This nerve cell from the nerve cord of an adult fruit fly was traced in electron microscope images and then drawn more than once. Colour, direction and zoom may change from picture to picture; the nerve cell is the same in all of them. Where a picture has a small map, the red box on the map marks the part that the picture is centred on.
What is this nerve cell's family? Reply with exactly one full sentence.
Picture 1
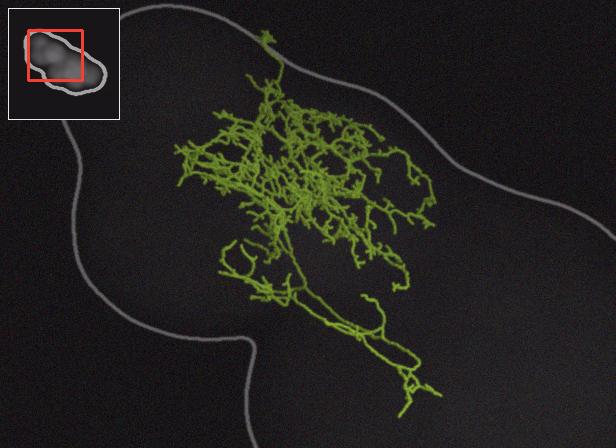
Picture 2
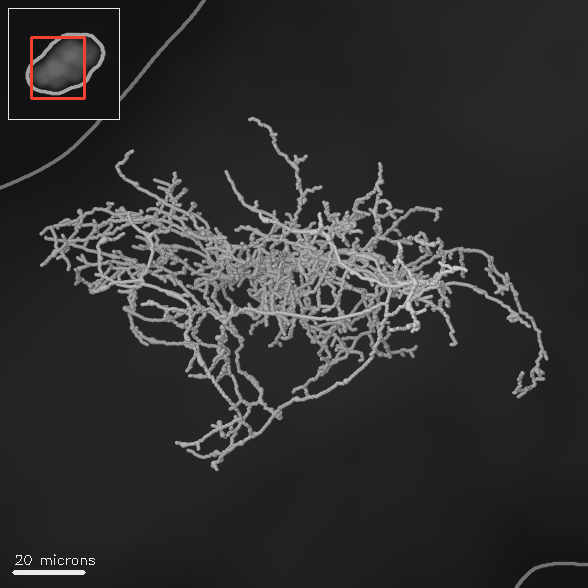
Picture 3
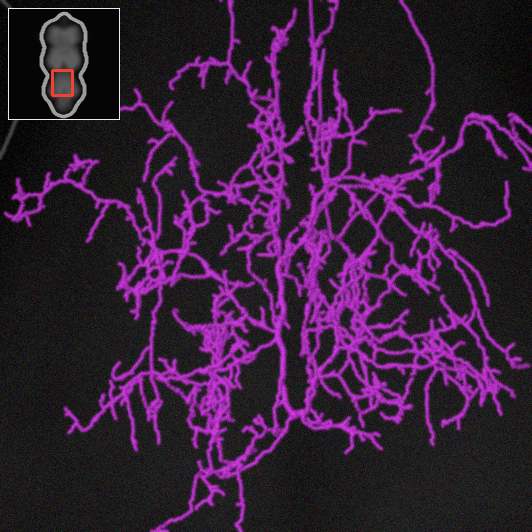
The nerve cell counts as part of family hemilineage 05B.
